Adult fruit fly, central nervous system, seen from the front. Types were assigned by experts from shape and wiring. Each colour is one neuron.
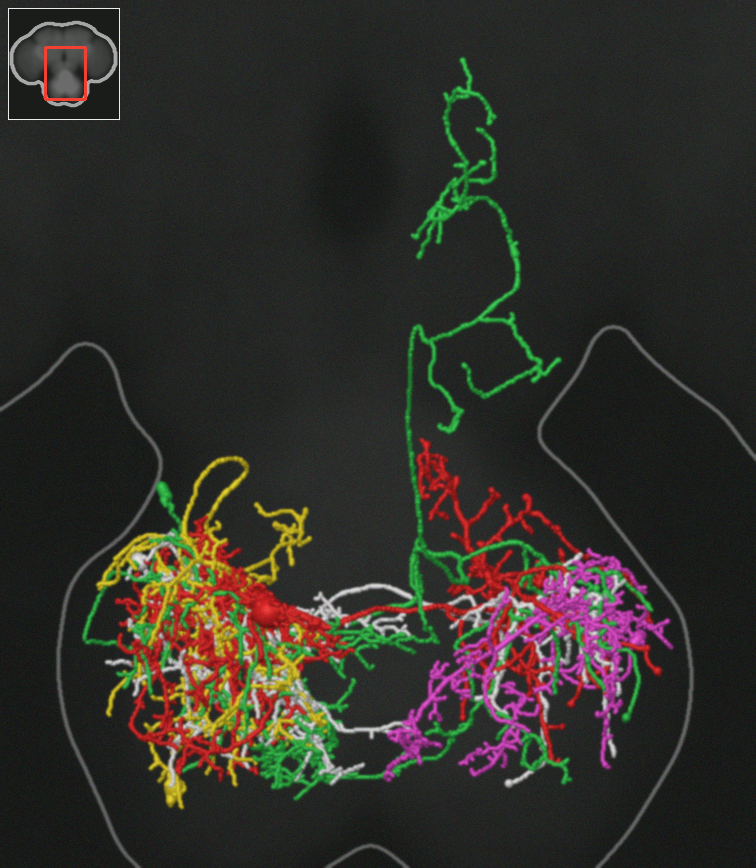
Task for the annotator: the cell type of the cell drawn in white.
IN18B014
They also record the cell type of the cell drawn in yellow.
IN12A011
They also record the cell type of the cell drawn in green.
AN19B015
